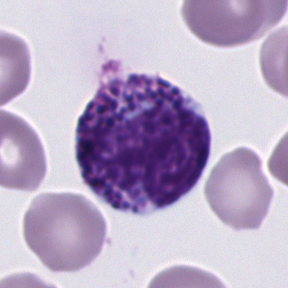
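Basophil in a stained peripheral blood smear: a roughly round cell with coarse granules scattered all over it, nucleus included. The granules lying on top hide the nuclear outline, so you can't trace it clearly. No nucleoli show.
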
